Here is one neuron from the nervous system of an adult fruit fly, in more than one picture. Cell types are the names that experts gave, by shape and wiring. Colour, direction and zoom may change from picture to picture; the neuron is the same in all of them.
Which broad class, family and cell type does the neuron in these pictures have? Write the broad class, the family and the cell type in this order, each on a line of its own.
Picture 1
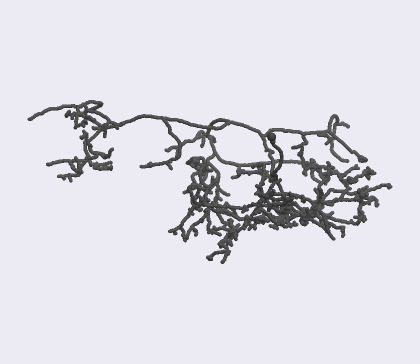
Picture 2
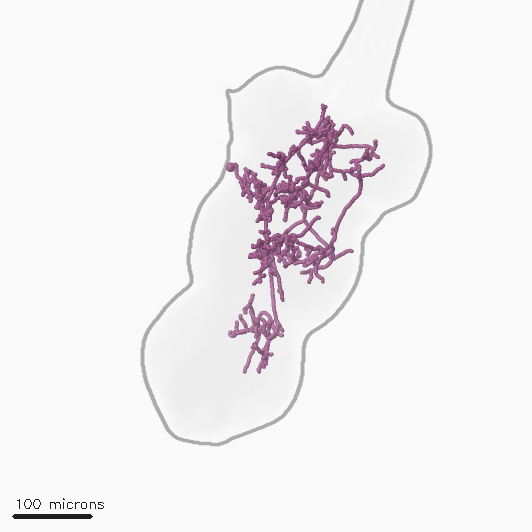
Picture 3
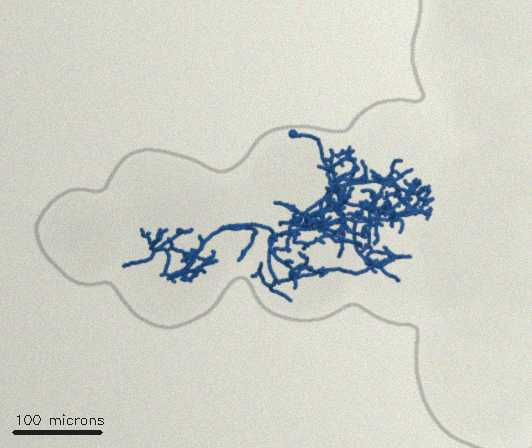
nerve-cord intrinsic neuron
hemilineage 18B
IN18B012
